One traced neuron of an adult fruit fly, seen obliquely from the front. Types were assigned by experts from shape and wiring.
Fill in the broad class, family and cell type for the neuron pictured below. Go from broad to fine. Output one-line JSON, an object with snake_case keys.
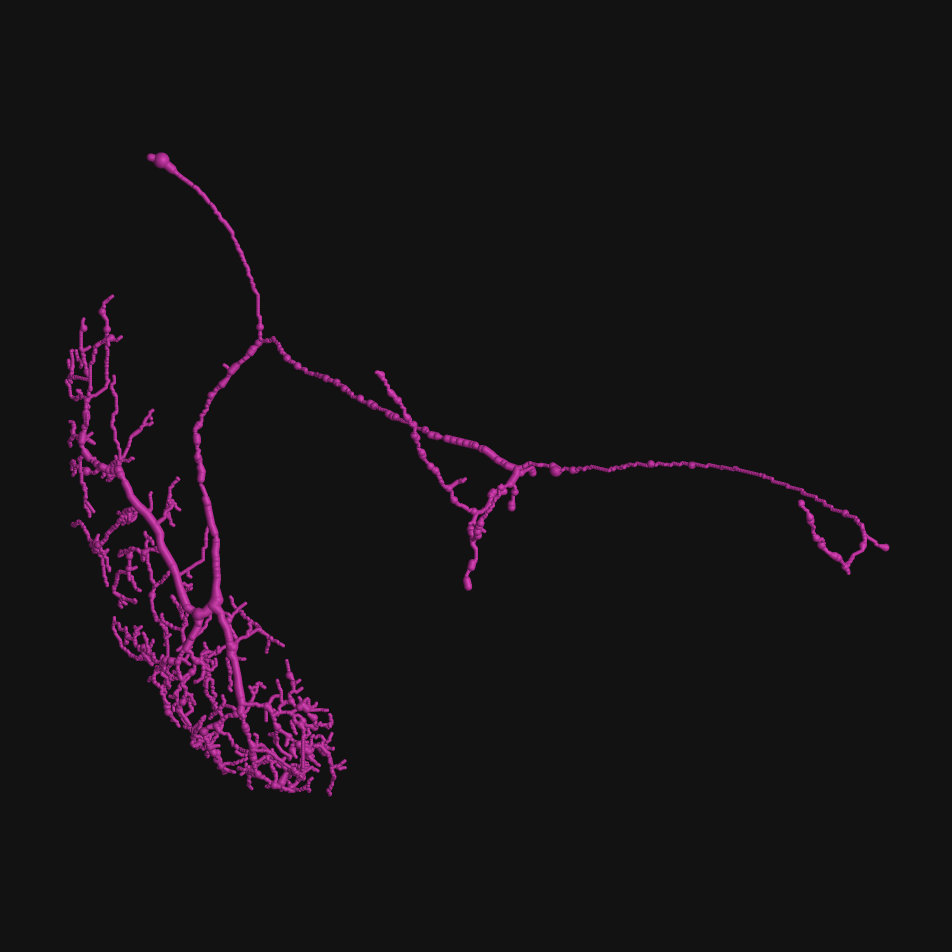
{"broad_class": "visual projection neuron", "family": "hemilineage VPNp1_lateral", "cell_type": "LoVP92"}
